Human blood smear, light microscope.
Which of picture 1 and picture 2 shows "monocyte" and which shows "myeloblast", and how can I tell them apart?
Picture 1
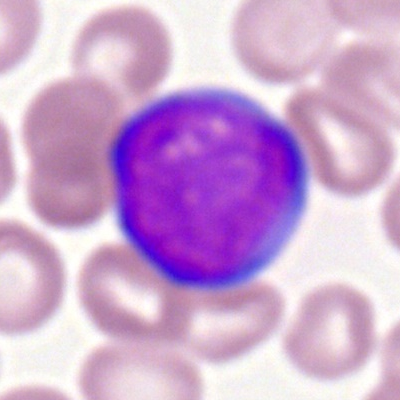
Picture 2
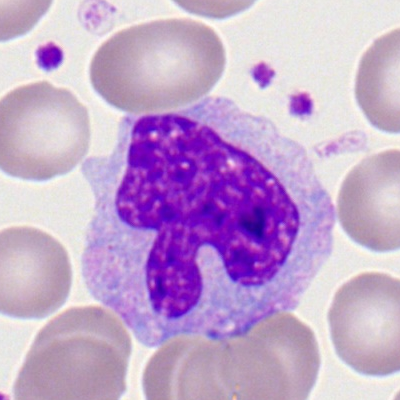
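Myeloblast in picture 1, monocyte in picture 2. Nucleus: nearly fills the myeloblast; folded in the monocyte, with a lobe bending downward from the main mass.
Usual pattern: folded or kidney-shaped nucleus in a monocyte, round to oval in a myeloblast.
Cytoplasm: thin deep-blue rim in the myeloblast; abundant and pale grey-blue, a wide band, in the monocyte.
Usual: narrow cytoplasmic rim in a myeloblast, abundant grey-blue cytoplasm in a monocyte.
Granules: none visible in the myeloblast; fine, faint pinkish ones in the monocyte.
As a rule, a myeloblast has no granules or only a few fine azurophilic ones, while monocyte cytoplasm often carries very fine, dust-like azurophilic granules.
Chromatin, myeloblast: purple, mottled with scattered paler patches. Nucleolus, monocyte: none distinct.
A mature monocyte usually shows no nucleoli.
Outline: roughly round in the myeloblast, irregular with small ruffled bulges in the monocyte.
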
